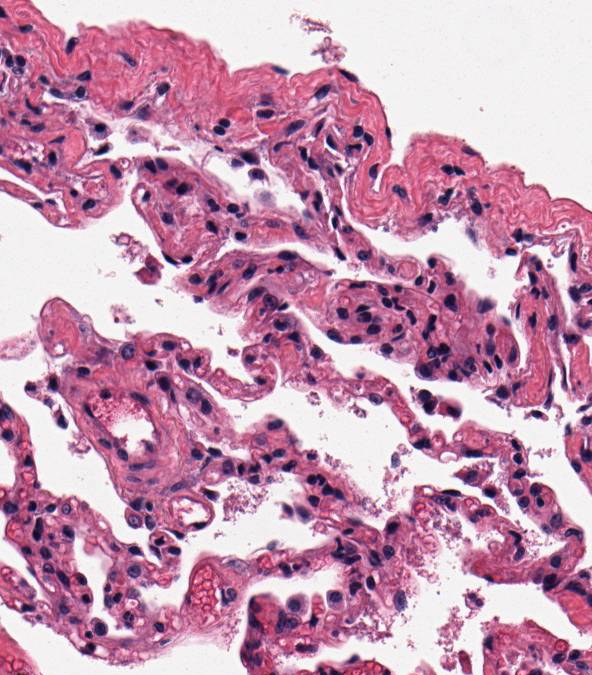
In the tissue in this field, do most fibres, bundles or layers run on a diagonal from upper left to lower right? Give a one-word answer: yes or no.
Yes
